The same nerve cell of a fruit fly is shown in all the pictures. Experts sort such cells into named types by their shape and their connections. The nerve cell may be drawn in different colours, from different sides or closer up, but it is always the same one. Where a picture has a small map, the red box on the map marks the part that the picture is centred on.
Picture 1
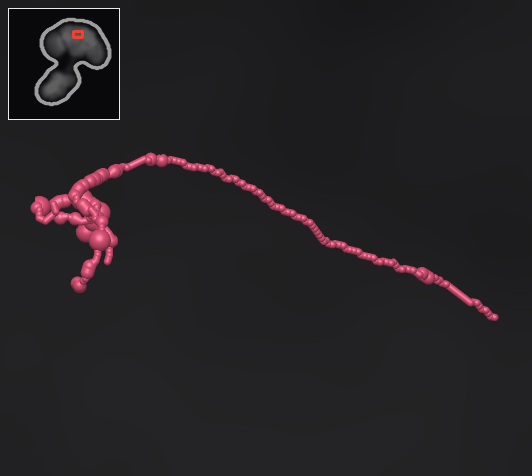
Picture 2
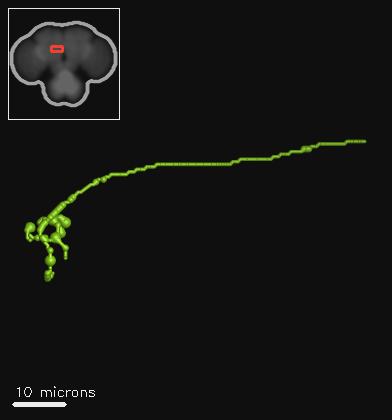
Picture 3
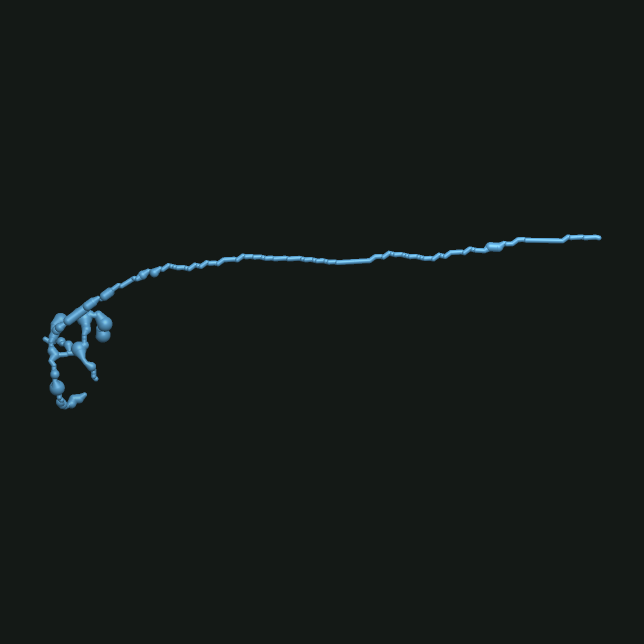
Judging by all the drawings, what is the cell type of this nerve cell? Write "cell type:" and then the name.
cell type: ORN_DA3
